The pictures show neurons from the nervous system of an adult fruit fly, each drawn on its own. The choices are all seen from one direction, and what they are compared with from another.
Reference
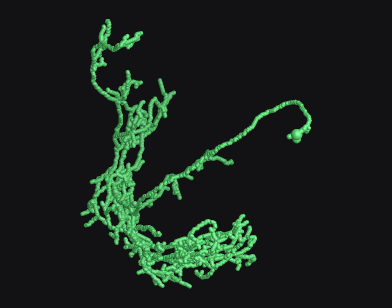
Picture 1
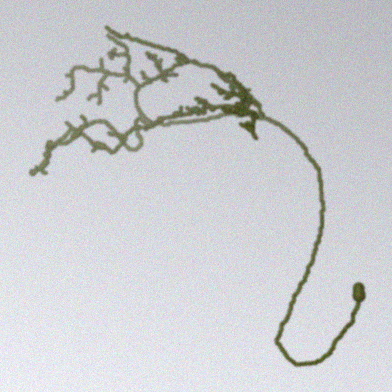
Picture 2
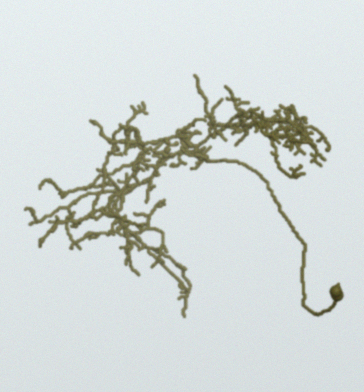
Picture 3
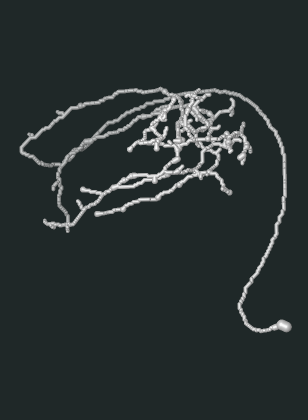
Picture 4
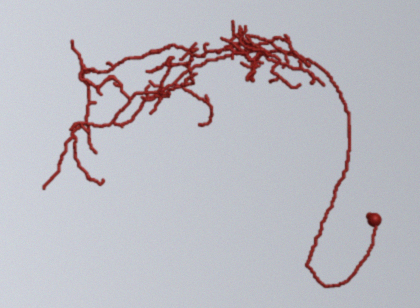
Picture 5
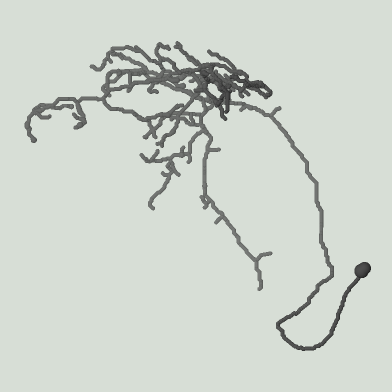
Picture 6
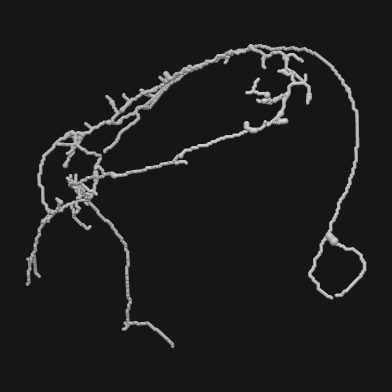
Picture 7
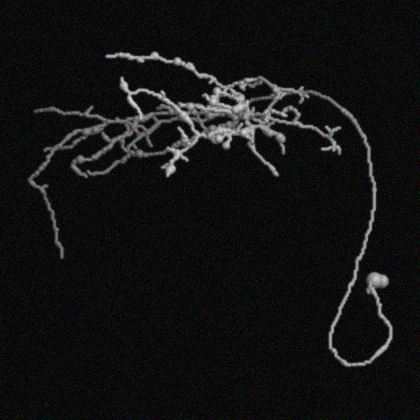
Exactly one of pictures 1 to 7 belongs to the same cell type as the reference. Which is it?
2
